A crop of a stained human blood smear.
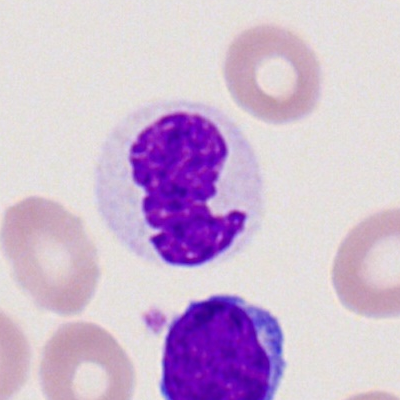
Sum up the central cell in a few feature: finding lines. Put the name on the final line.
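Rim: wide band of cytoplasm around nucleus
Cytoplasm: pale grey-lilac
Chromatin: clumped, pale streaks between dark patches
Contour: round, smooth
Identity: segmented neutrophil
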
